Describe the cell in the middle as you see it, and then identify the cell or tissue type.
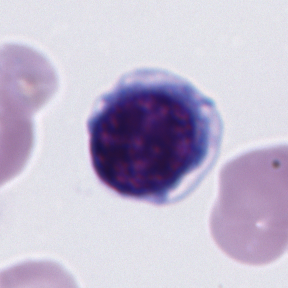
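A round outline bounds the cell. Its nucleus is likewise round, with no indentation, and the chromatin within is dense and coarsely clumped. The cytoplasm shows no granules. The cell is a normoblast.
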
